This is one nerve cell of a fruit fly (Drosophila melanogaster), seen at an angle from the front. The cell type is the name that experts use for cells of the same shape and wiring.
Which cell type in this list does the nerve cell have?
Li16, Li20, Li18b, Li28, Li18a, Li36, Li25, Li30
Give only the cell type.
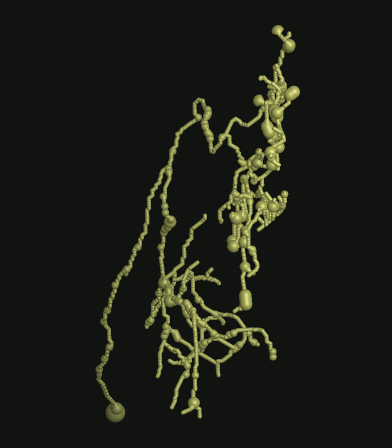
Li18b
